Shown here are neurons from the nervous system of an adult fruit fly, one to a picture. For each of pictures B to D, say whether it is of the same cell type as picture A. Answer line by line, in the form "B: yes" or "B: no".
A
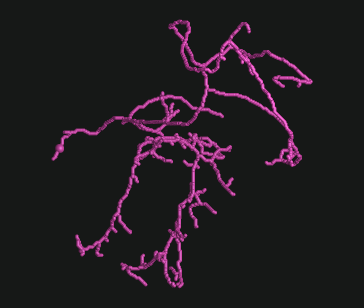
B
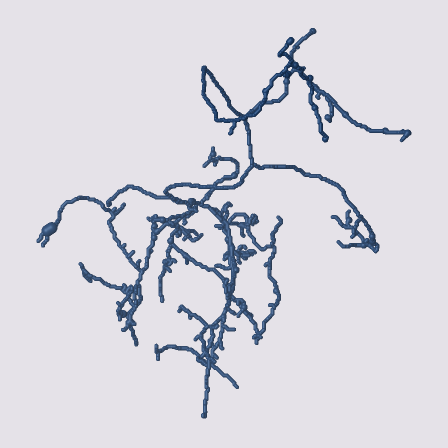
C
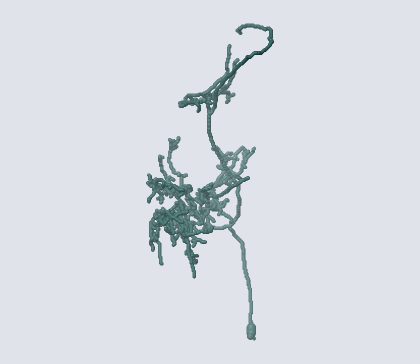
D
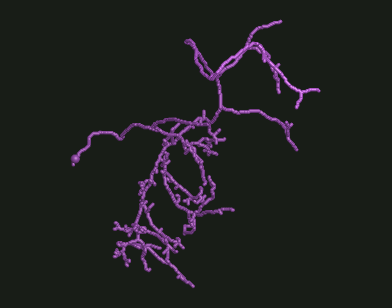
B: yes
C: no
D: yes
